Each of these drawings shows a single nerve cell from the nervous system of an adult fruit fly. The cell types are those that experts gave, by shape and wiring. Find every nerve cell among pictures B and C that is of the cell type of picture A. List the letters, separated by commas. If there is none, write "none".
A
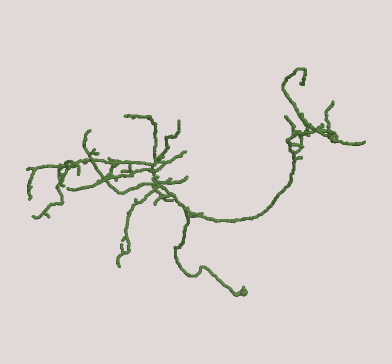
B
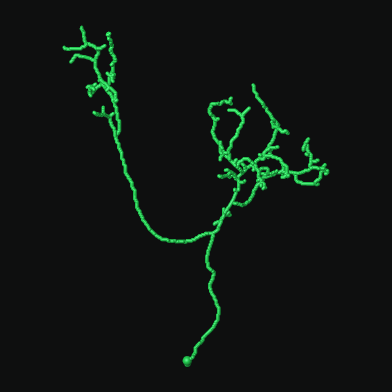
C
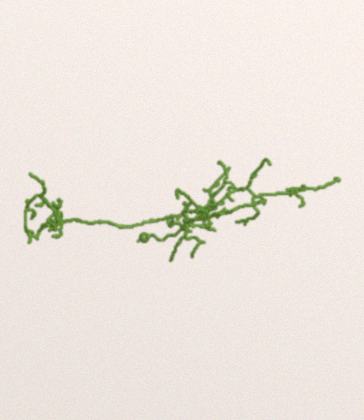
B, C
